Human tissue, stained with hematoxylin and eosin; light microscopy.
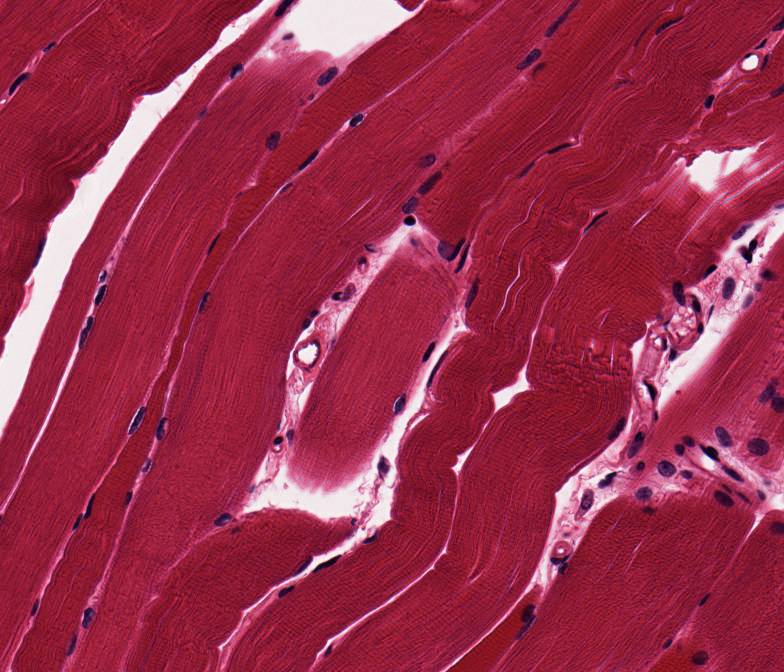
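Skeletal muscle, haematoxylin and eosin. The eosinophilic fibre cytoplasm shows fine transverse cross-striations. Each fibre carries many nuclei spaced along its length; these are flattened and elongated and sit at the periphery, just beneath the fibre edge. A small blood vessel with a round lumen lies in thin connective tissue just left of the field centre.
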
